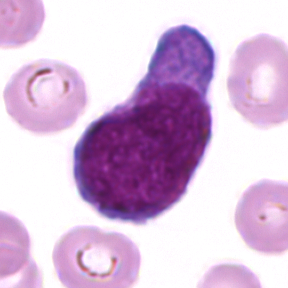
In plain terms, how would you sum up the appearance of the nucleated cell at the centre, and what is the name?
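Look at the chromatin first: it's finely granular and evenly spread, with no coarse dark clumps. The cytoplasm takes a blue to blue-violet stain, and there are no distinct granules and no vacuoles in it. So this one's an atypical promyelocyte.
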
